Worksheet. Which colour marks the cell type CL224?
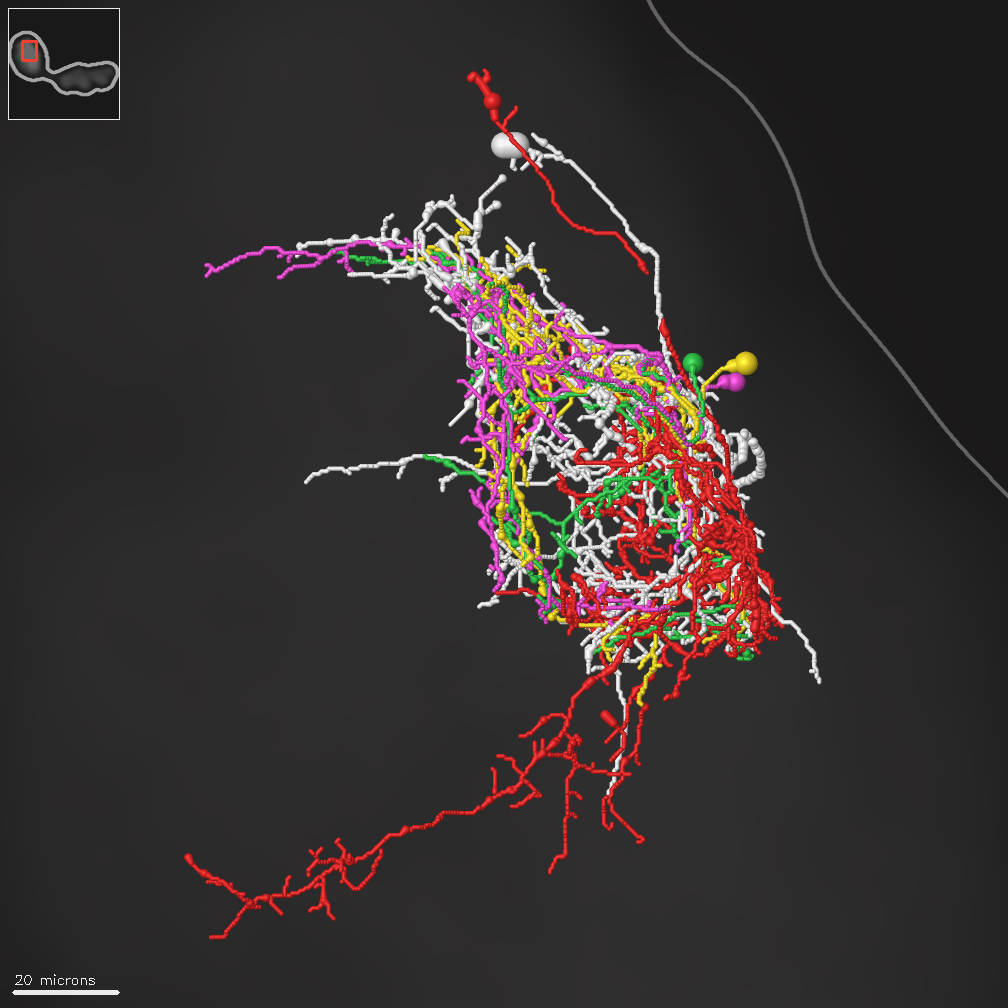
magenta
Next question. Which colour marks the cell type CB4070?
yellow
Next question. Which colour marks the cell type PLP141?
red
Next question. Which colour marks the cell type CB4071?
green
